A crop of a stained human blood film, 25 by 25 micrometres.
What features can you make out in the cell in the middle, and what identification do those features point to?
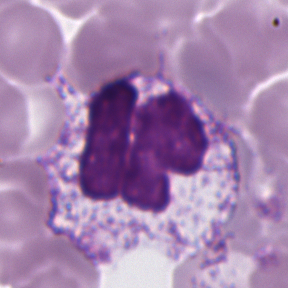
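Nucleus: two large lobes side by side; chromatin dense, dark purple. Cytoplasm plentiful, pale pinkish-white, with small purple-blue granules throughout. Segmented neutrophil.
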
